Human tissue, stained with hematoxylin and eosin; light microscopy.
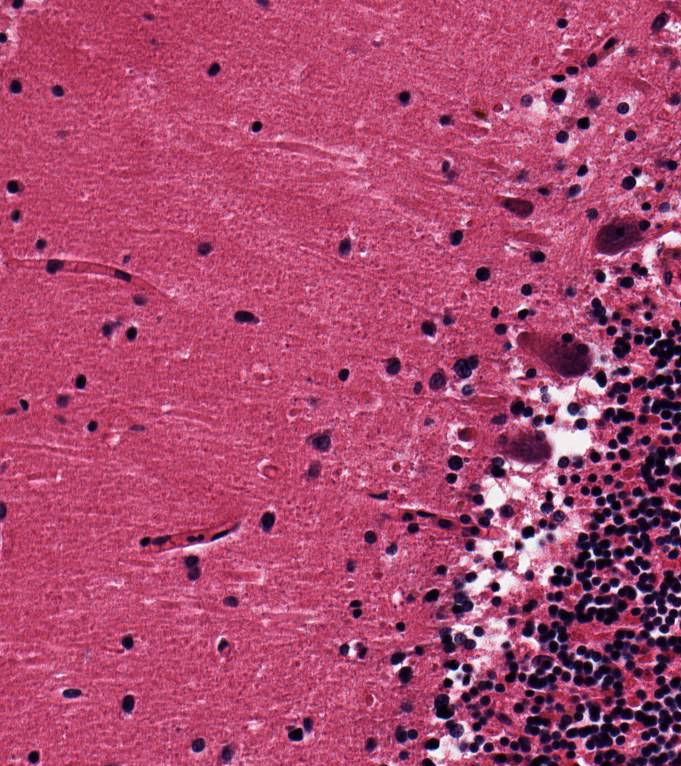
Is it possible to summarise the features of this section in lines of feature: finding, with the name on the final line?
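Pale layer: broad, pink, fibrillary; fills the left and centre.
Pale layer nuclei: sparse, small, dark, scattered.
Dark layer: lower right; packed small round darkly stained nuclei, very little visible cytoplasm.
Large neurons: a few Purkinje cells, abundant purplish cytoplasm, lying singly along the border between the layers on the right.
Name: cerebellum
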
